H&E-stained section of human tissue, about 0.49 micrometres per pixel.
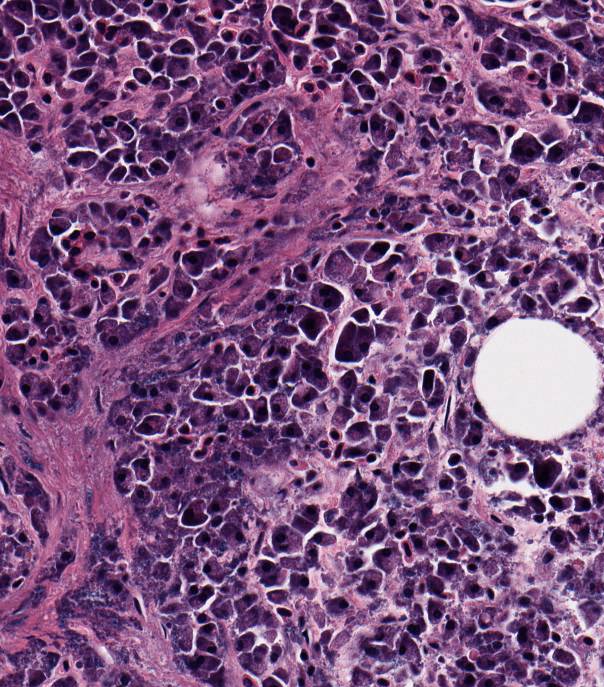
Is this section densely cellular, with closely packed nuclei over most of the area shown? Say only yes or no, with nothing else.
Yes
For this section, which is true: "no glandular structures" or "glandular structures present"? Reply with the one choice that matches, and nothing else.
No glandular structures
